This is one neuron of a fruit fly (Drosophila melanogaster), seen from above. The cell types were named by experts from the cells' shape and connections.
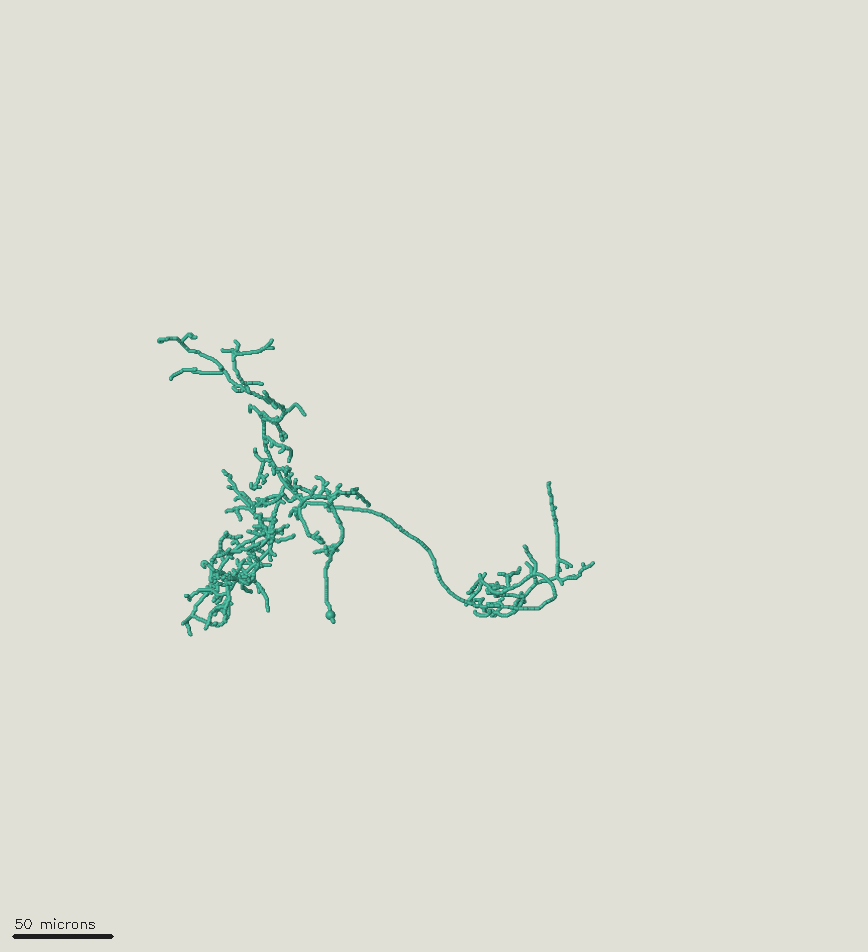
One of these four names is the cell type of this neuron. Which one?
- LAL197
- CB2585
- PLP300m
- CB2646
PLP300m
